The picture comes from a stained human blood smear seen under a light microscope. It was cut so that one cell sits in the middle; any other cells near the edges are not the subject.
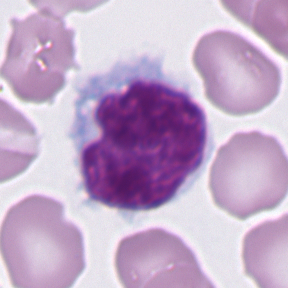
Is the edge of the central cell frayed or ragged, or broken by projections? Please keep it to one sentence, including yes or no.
Yes, this cell has an outline that is rough instead of smooth.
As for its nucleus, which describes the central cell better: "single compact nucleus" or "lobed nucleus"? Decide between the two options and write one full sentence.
There is a single undivided, compact nucleus of round, oval or kidney shape in the cell.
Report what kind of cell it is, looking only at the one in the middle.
hairy cell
